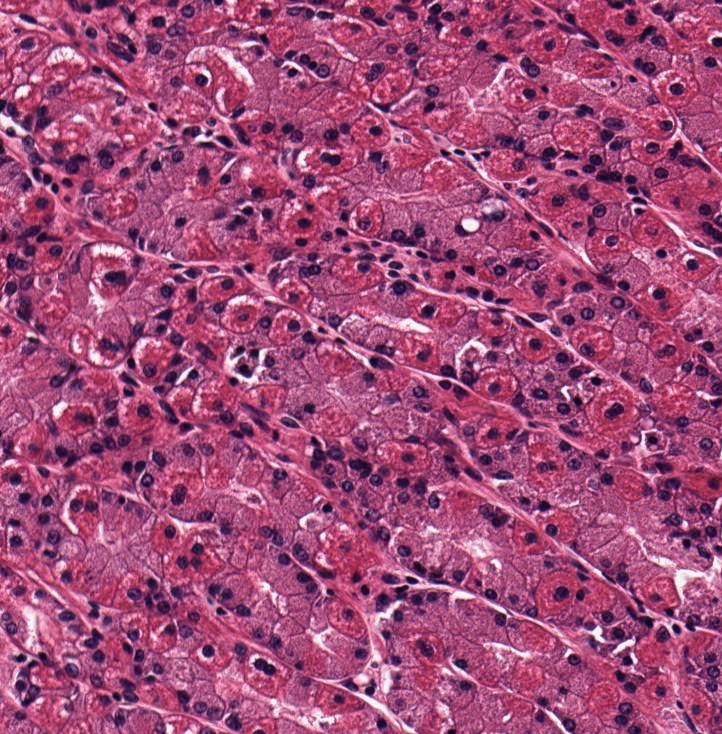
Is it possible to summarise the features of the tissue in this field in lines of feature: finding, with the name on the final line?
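Large cells: rounded, bright pink cytoplasm, central round nucleus, scattered throughout the glands
Smaller cells: lying between the pink cells, purplish finely granular cytoplasm, dark basal nuclei
Stroma: only thin strands between the glands, with elongated dark nuclei
Fat cells: none anywhere in the field
Name: stomach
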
